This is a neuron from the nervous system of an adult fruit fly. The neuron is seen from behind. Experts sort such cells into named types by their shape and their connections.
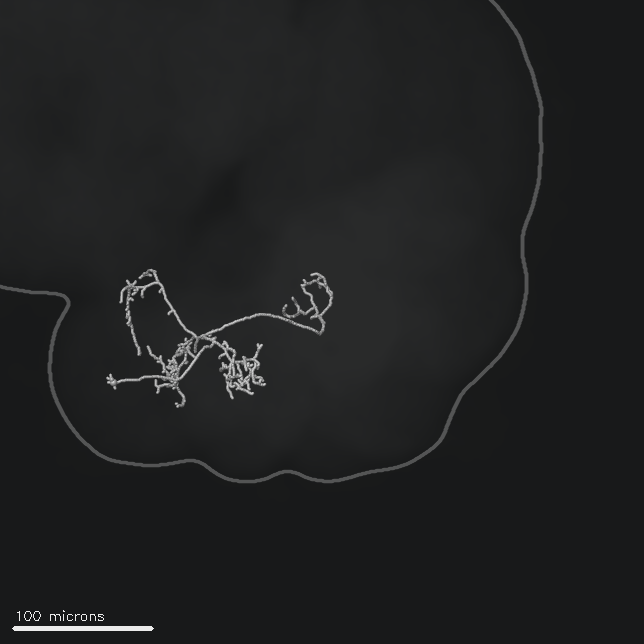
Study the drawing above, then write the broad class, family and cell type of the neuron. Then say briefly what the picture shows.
Its broad class is nerve-cord intrinsic neuron. Its family is hemilineage 08B. Its cell type is IN08B037. The cell body can be seen on the left of the picture. By the scale bar it is about 160 microns wide in this view.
